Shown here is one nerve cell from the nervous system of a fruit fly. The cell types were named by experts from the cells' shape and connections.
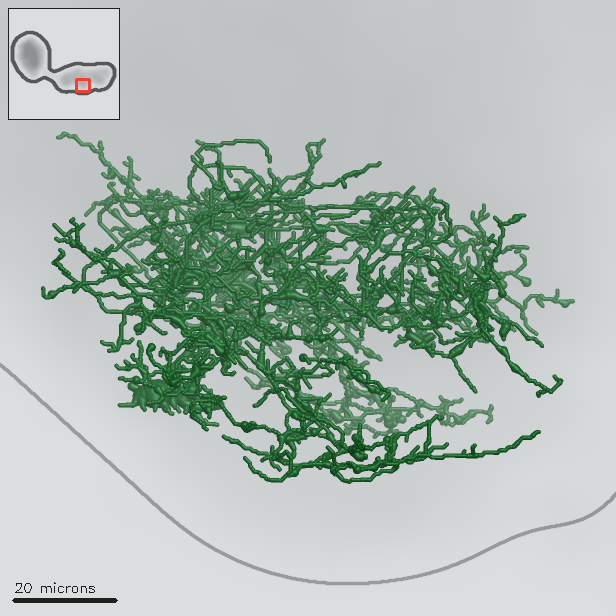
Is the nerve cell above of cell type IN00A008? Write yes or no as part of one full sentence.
No, this nerve cell is of a different cell type rather than type IN00A008.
